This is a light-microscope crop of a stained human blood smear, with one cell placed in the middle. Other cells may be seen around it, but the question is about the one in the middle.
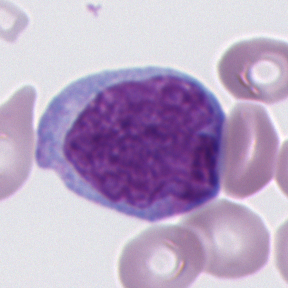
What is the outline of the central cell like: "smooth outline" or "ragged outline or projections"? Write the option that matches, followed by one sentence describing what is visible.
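Smooth outline. The cell's outline is smooth and oval.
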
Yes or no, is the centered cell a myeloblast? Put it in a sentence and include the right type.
No, the centered cell is an atypical promyelocyte and not a myeloblast at all.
